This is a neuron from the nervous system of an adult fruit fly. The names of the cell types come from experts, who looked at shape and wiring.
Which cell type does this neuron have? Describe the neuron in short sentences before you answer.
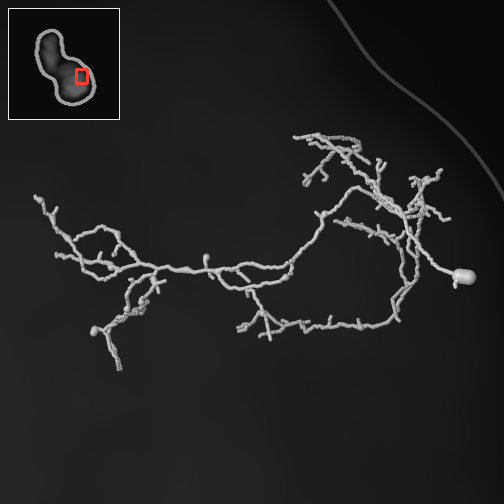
The cell body is on the right of the picture. The picture shows dozens of branch ends. This is a central-brain intrinsic neuron. It is of cell type SLP298.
